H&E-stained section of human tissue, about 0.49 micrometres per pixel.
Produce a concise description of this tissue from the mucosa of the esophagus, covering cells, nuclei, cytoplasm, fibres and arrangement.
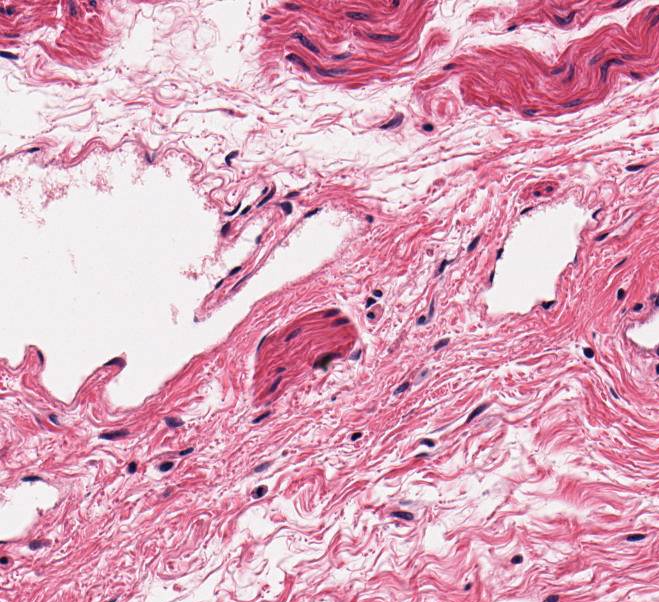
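Loose connective tissue occupies most of the field, composed of wavy pink collagen fibres with nuclei scattered between them. Along the top edge lie darker pink wavy bundles that contain elongated nuclei. In the centre, beside the lower edge of the large space, sits a small, compact, darker pink bundle. The nuclei scattered in the stroma are mostly dark, slender and spindle-shaped.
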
